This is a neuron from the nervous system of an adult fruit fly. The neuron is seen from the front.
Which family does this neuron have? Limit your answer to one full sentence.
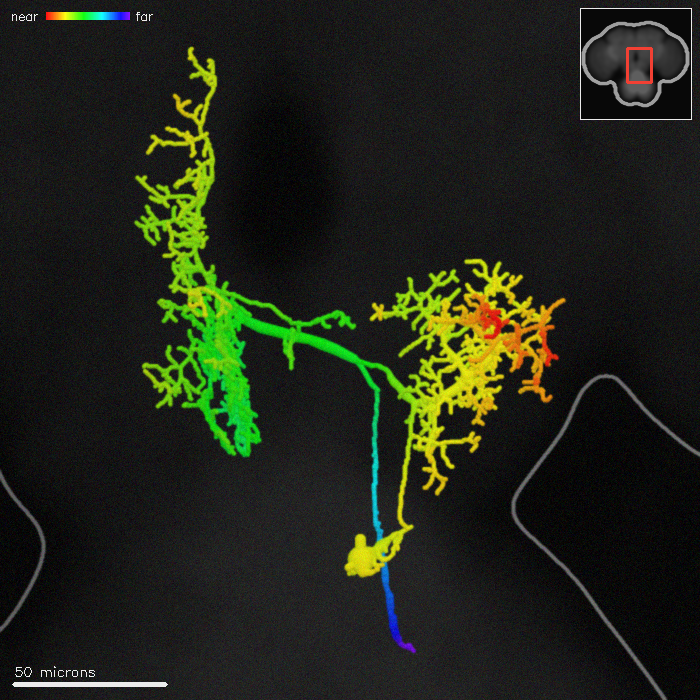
The neuron here is of family hemilineage LB12.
